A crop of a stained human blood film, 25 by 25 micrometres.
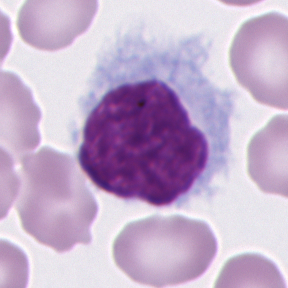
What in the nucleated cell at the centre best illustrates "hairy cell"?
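Much in this picture goes with a hairy cell. The outer edge of the cytoplasm breaks up into fine, hair-like wisps.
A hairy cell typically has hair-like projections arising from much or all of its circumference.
The cytoplasm is a pale, faint blue.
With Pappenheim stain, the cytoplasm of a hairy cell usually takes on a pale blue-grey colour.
The cytoplasm spreads widest above and to the right of the nucleus.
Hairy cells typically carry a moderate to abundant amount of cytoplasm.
No granules are visible in the cytoplasm, and the nucleus is about 11 micrometres across.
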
